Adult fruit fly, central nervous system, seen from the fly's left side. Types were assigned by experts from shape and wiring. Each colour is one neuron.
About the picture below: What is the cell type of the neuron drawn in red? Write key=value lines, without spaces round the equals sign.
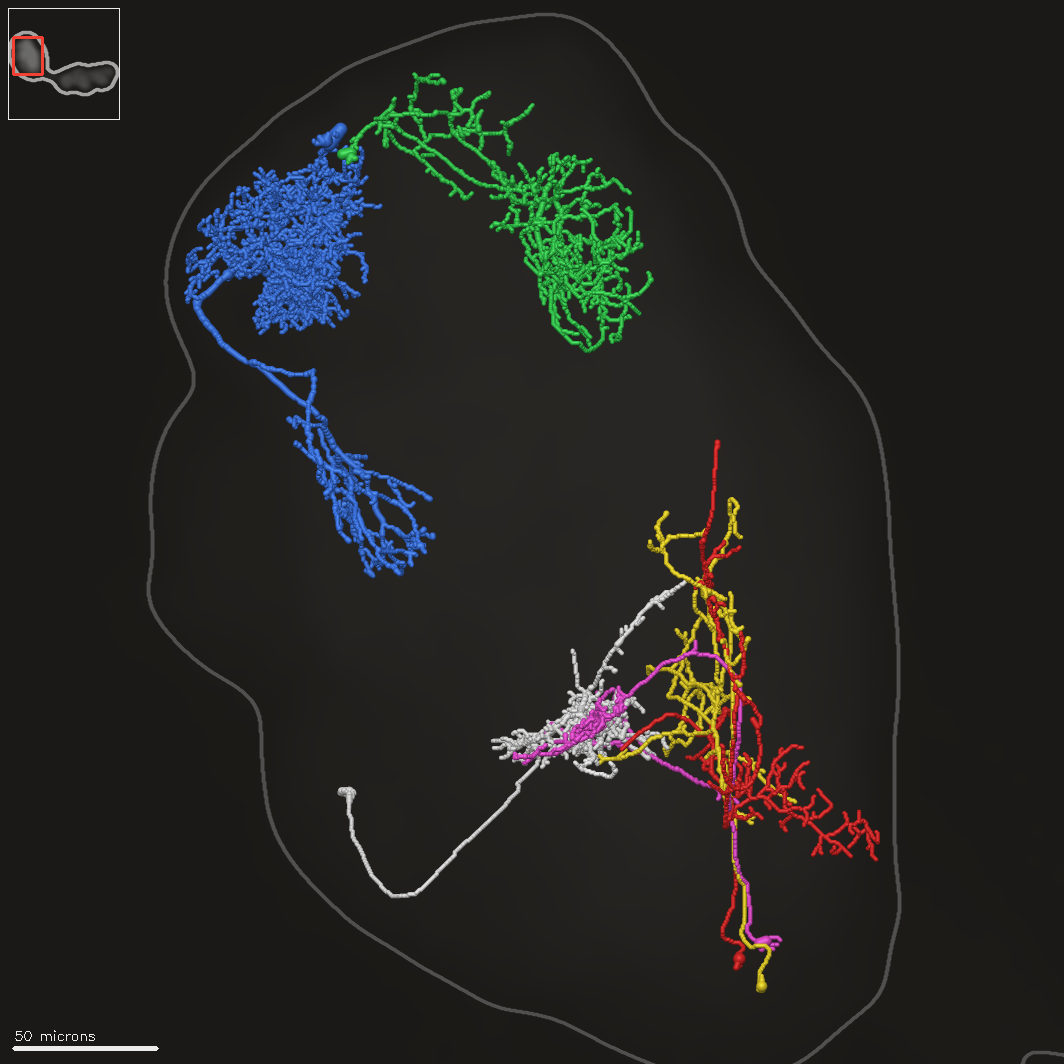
cell_type=GNG428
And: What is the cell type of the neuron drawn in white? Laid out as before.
cell_type=AMMC037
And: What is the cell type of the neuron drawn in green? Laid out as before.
cell_type=LHAD2e3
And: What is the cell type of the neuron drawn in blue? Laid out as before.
cell_type=MBON31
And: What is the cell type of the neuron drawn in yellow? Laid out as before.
cell_type=GNG413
